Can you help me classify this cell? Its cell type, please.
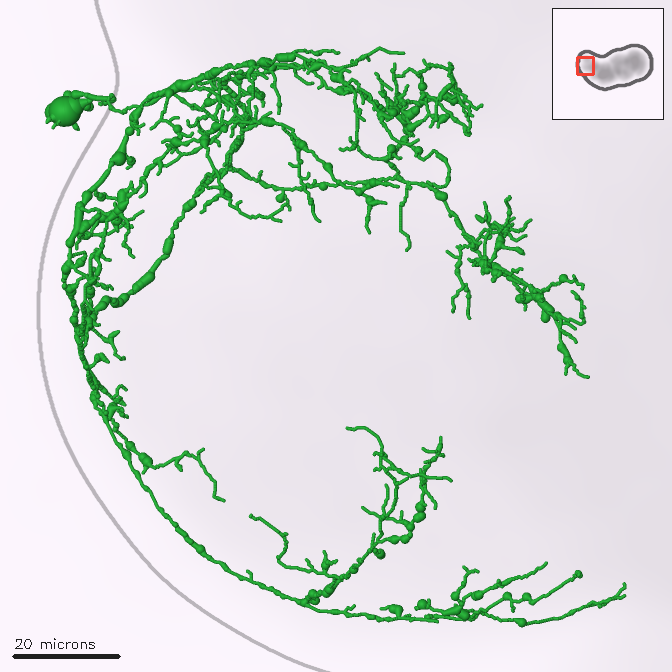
IN19A060_b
